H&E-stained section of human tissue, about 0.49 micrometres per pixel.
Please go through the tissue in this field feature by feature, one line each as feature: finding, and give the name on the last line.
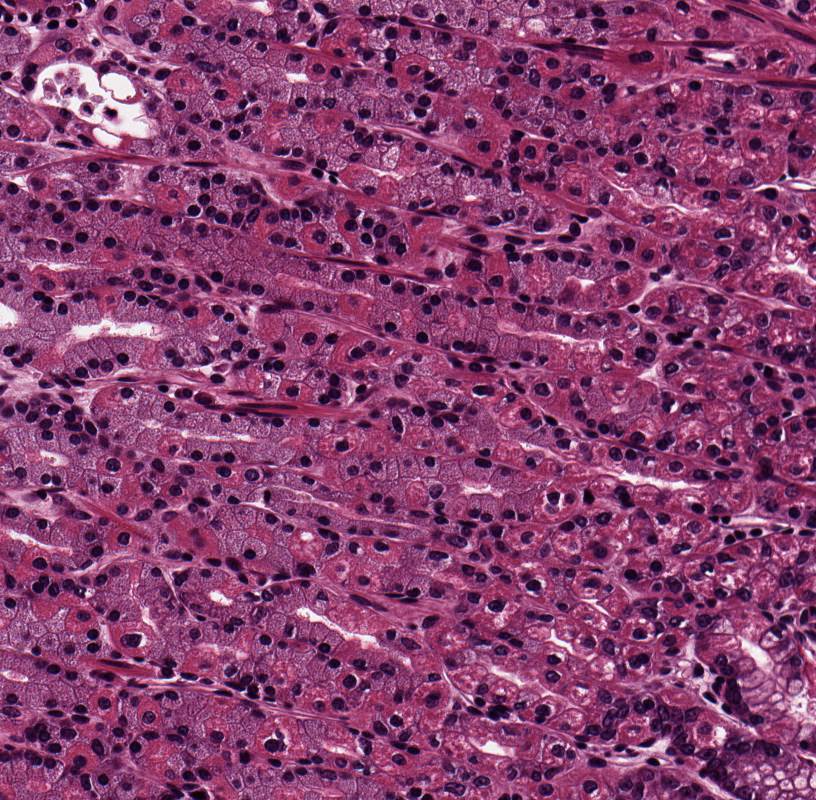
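Glands: closely packed tubules, slanting down rightward
Parietal cells: large, rounded; bright pink cytoplasm; one central round nucleus
Chief cells: purplish, finely granular to bubbly cytoplasm; small round dark nuclei
Smooth muscle: thin pink spindle-cell strands, elongated dark nuclei, parallel between glands
Tissue: stomach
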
